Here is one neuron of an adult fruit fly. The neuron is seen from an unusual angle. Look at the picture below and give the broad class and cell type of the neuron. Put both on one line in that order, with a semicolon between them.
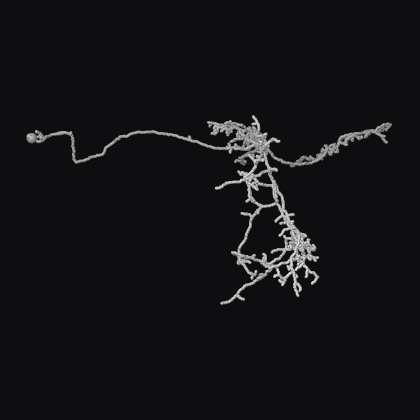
central-brain intrinsic neuron; ATL017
